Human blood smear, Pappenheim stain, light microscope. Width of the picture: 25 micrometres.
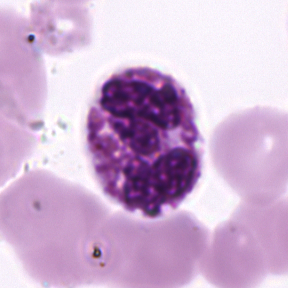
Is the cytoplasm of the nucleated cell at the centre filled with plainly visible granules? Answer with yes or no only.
Yes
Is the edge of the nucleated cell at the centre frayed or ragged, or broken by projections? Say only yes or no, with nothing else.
No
